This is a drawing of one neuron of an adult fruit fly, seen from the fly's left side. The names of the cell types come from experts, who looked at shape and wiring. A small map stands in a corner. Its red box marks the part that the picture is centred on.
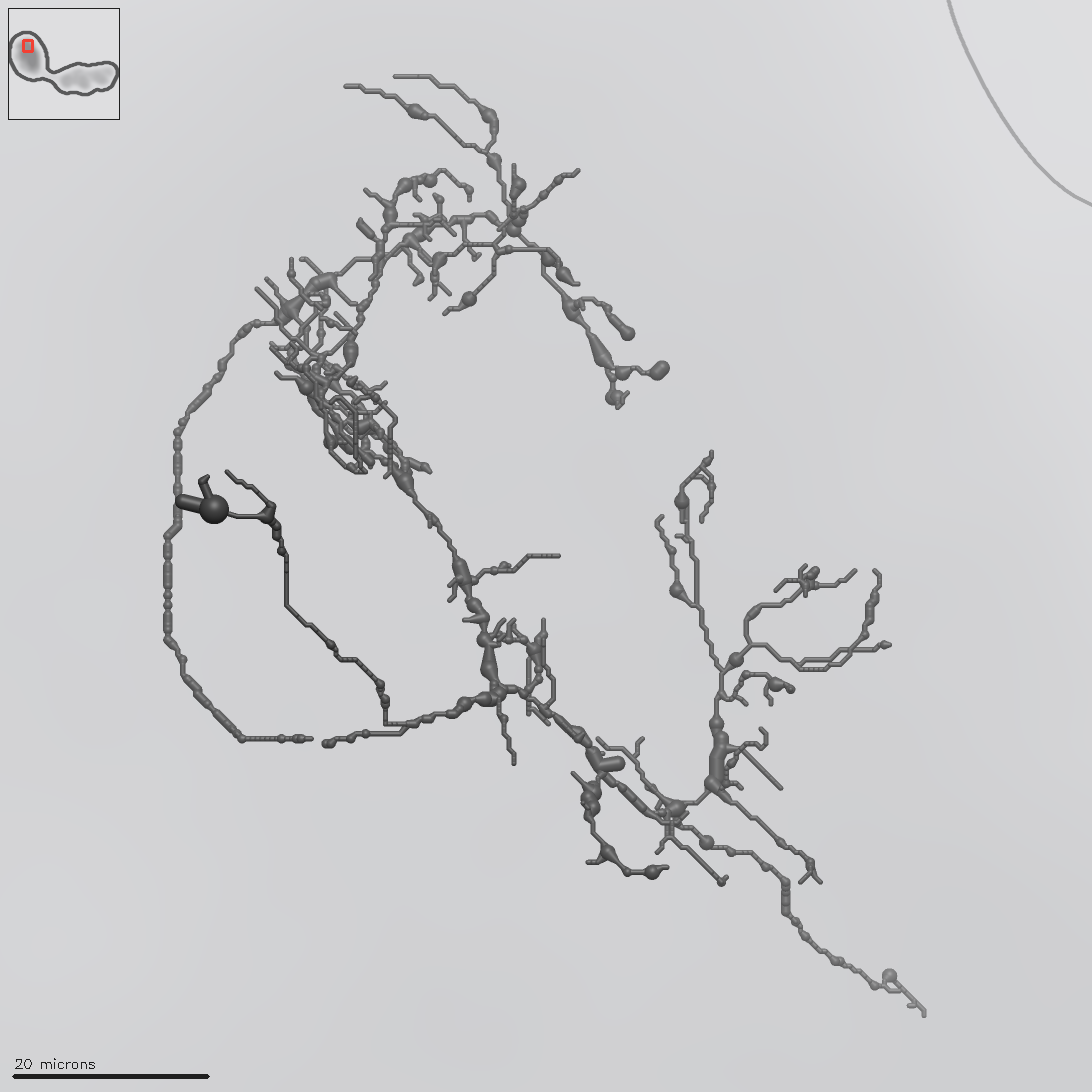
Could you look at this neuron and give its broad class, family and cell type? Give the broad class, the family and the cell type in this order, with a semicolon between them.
central-brain intrinsic neuron; hemilineage SLPal2; SLP035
